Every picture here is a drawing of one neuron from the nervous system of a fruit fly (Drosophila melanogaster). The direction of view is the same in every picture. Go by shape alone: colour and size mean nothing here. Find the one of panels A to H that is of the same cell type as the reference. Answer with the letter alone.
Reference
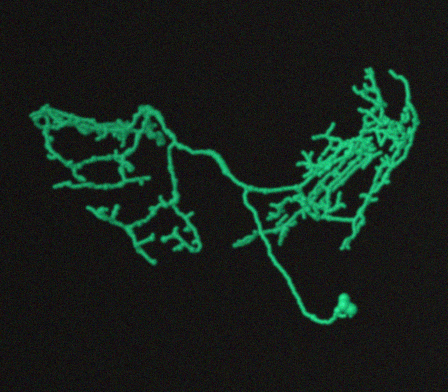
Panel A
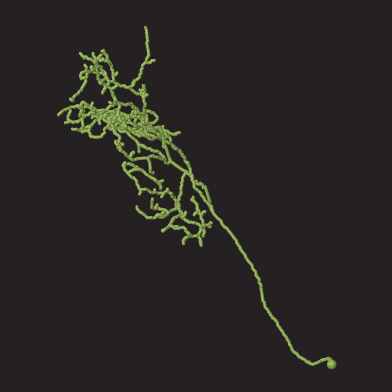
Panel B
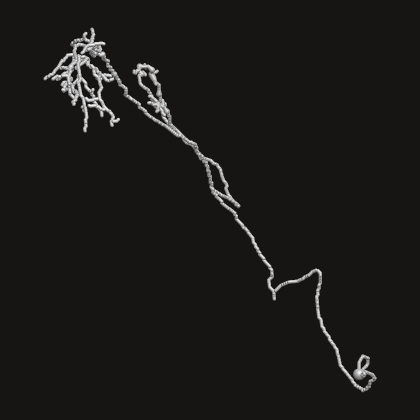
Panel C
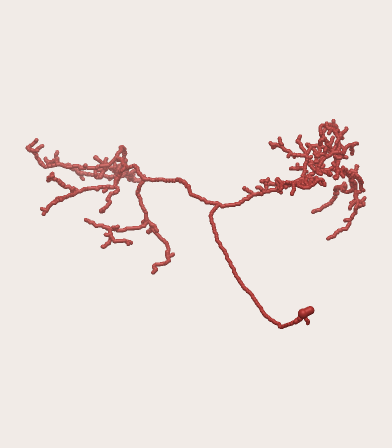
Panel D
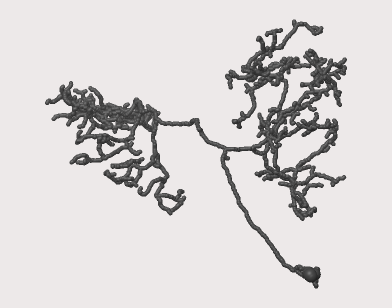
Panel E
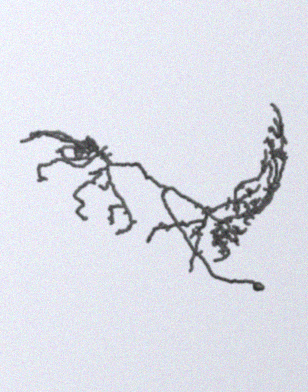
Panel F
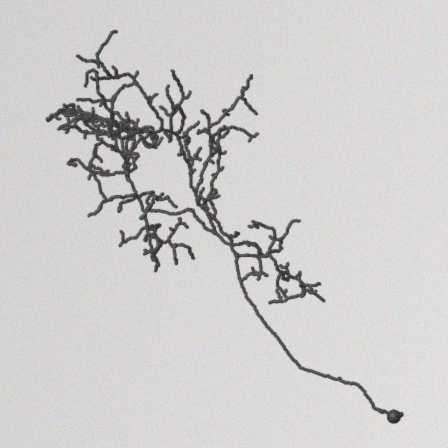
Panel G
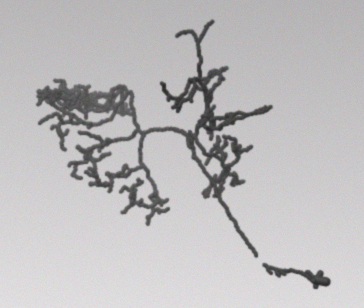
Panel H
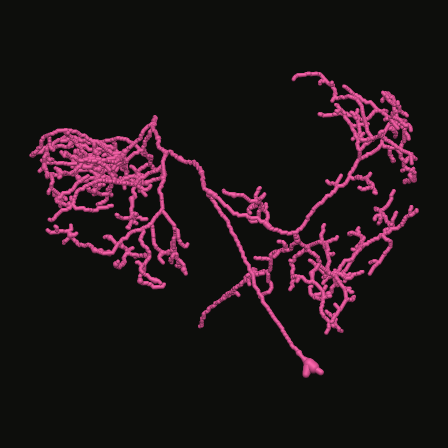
C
